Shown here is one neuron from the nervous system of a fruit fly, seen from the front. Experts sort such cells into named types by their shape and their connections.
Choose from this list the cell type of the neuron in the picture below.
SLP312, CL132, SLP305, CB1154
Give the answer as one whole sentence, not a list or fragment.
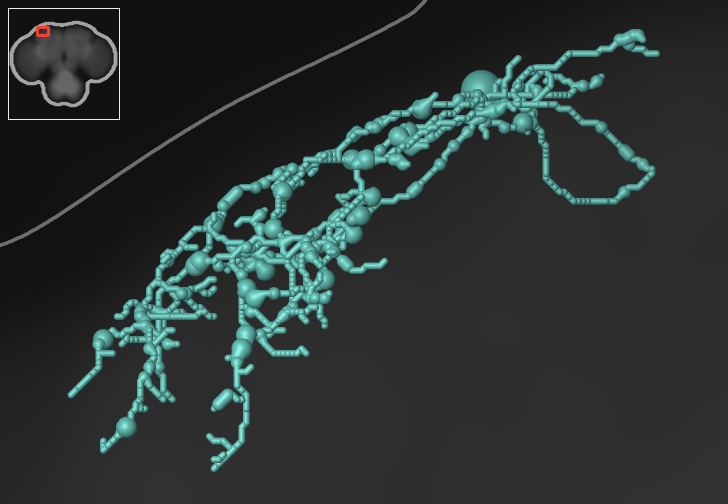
On the level of cell type, this neuron is CB1154.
